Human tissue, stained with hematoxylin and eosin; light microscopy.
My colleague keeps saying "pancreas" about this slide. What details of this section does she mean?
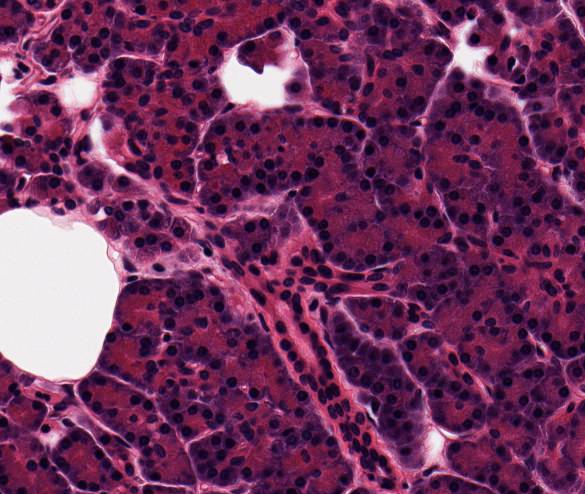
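Pancreas, yes, and most of what's here lines up with it. Closely packed groups of epithelial cells fill the view, split into lobules by thin pink septa.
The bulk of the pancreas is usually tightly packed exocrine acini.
Those cells also have plenty of deep pink-red, granular cytoplasm.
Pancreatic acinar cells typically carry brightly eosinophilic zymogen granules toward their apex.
The one other thing to note is a large, rounded, empty white space sitting at the left edge of the field.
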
